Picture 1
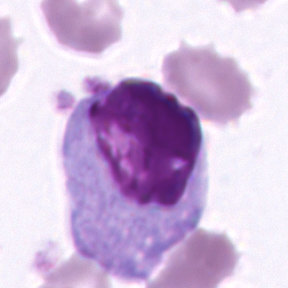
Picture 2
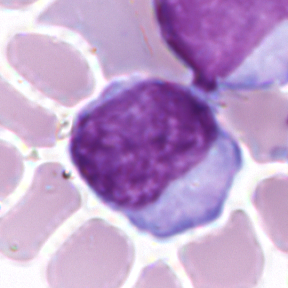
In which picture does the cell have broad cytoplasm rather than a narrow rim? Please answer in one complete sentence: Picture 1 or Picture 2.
Picture 1 shows a cell with plenty of cytoplasm around its nucleus.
